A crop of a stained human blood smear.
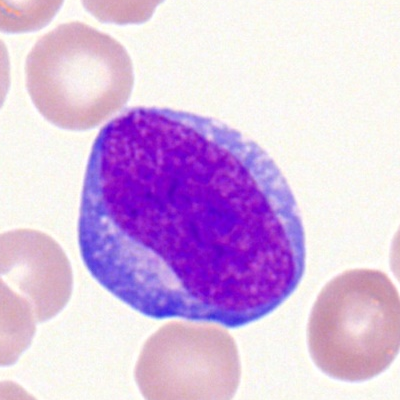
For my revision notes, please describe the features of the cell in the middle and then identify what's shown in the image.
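Start with the outline: it is a smooth oval, with no projections from the surface. Next, find the paler zone of cytoplasm resting against the lower-left side of the nucleus. Search the cytoplasm and you won't see any coarse or brightly coloured granules. What we have here is a myeloblast.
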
